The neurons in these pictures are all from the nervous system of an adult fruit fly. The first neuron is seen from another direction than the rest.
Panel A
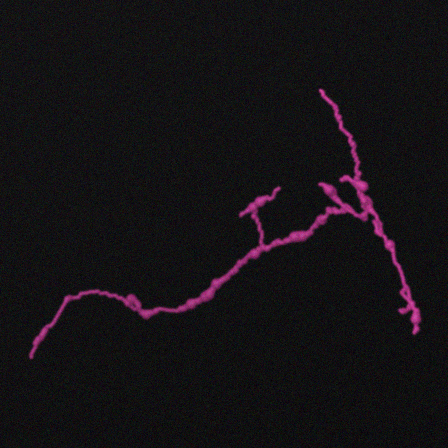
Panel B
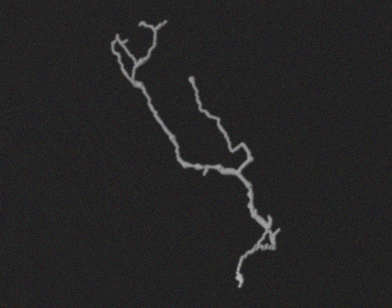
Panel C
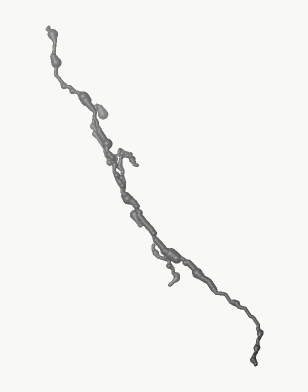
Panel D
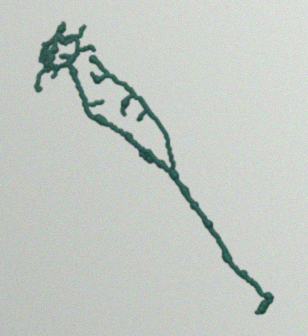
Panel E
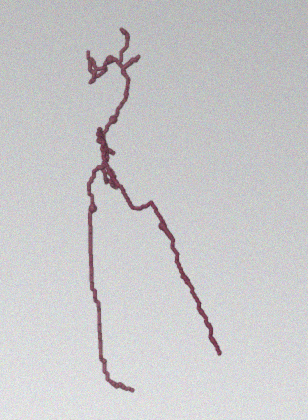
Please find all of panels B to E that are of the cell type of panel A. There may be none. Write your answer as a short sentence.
Panel D and panel E are of the same cell type.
